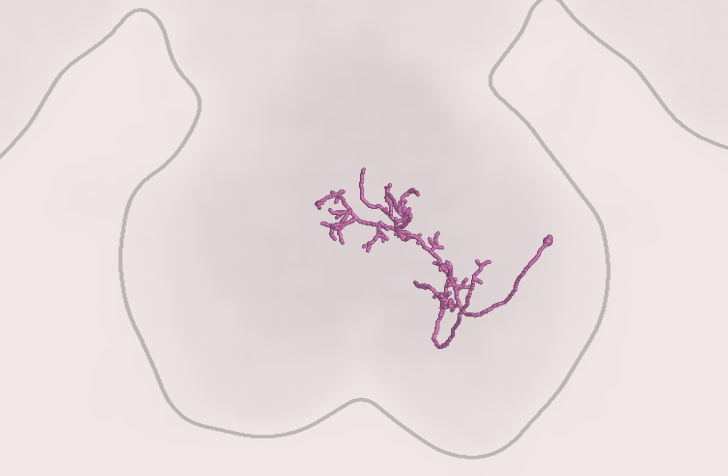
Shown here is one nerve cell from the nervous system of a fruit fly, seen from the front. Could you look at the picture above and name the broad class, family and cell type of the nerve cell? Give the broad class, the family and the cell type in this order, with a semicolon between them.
nerve-cord intrinsic neuron; hemilineage 09A; IN09A043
